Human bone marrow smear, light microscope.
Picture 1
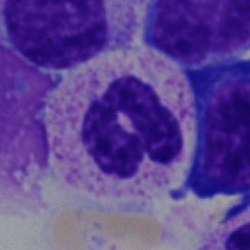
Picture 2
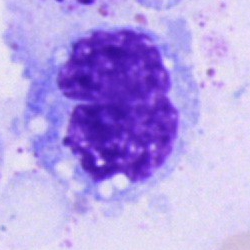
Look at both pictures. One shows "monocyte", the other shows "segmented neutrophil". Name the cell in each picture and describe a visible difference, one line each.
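The cell in picture 1 is a segmented neutrophil. Fine pink-lilac granules are scattered throughout the cytoplasm.
The cell in picture 2 is a monocyte. The cytoplasm shows no distinct granules.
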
